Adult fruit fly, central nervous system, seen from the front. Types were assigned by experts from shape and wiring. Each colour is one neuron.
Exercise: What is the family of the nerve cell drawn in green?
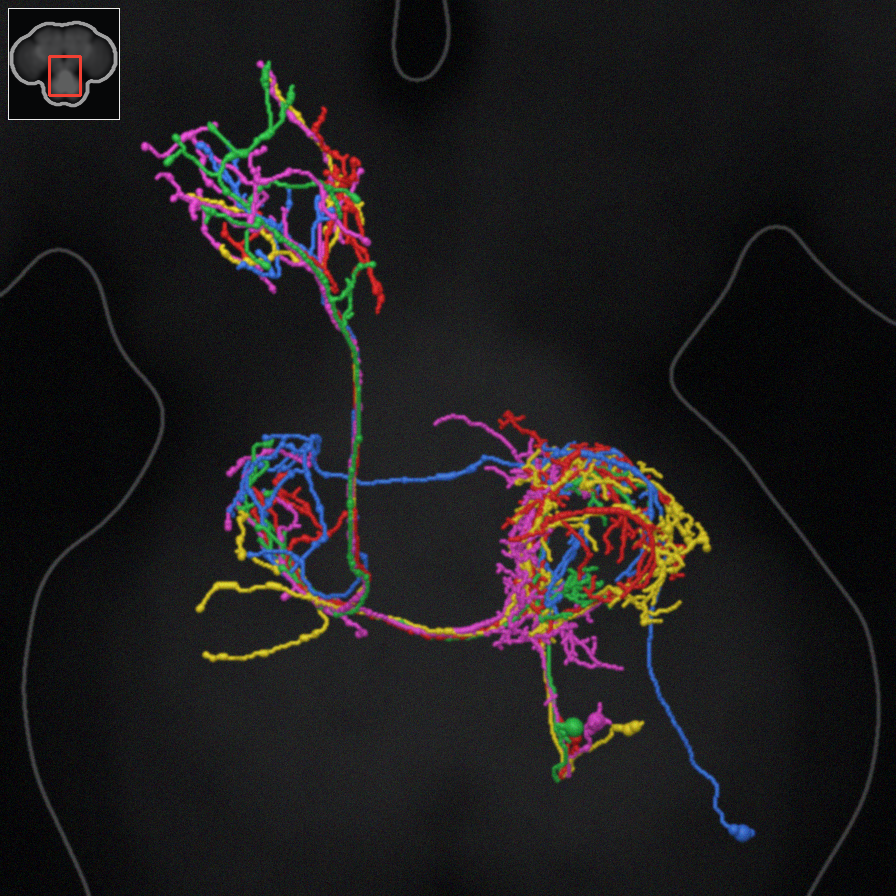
hemilineage 07B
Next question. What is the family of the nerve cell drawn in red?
hemilineage 07B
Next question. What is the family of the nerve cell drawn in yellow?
hemilineage 07B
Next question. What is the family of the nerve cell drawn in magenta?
hemilineage 07B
